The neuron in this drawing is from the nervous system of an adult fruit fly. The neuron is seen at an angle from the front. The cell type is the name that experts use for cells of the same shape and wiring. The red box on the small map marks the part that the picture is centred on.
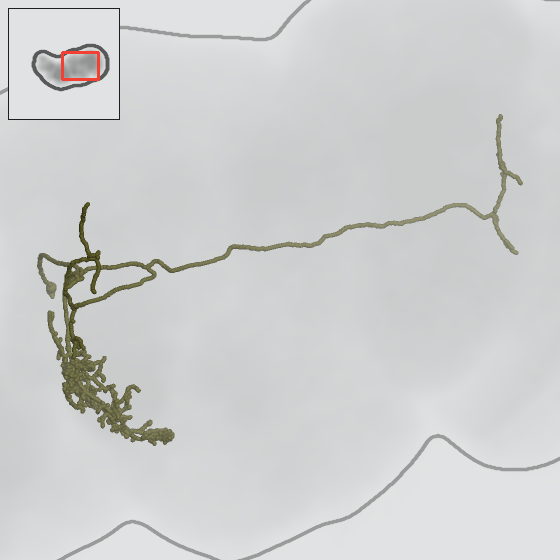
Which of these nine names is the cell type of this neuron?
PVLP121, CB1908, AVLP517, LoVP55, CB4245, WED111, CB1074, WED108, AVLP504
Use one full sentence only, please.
This neuron is classified under the cell type CB1074.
